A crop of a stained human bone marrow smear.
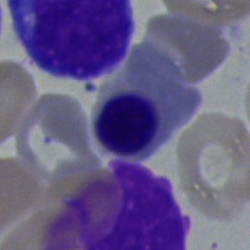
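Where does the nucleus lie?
Off-centre, toward the lower left of the cell.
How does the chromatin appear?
Dense and very dark purple throughout the nucleus.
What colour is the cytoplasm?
Pale greyish-lilac.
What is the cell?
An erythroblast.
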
